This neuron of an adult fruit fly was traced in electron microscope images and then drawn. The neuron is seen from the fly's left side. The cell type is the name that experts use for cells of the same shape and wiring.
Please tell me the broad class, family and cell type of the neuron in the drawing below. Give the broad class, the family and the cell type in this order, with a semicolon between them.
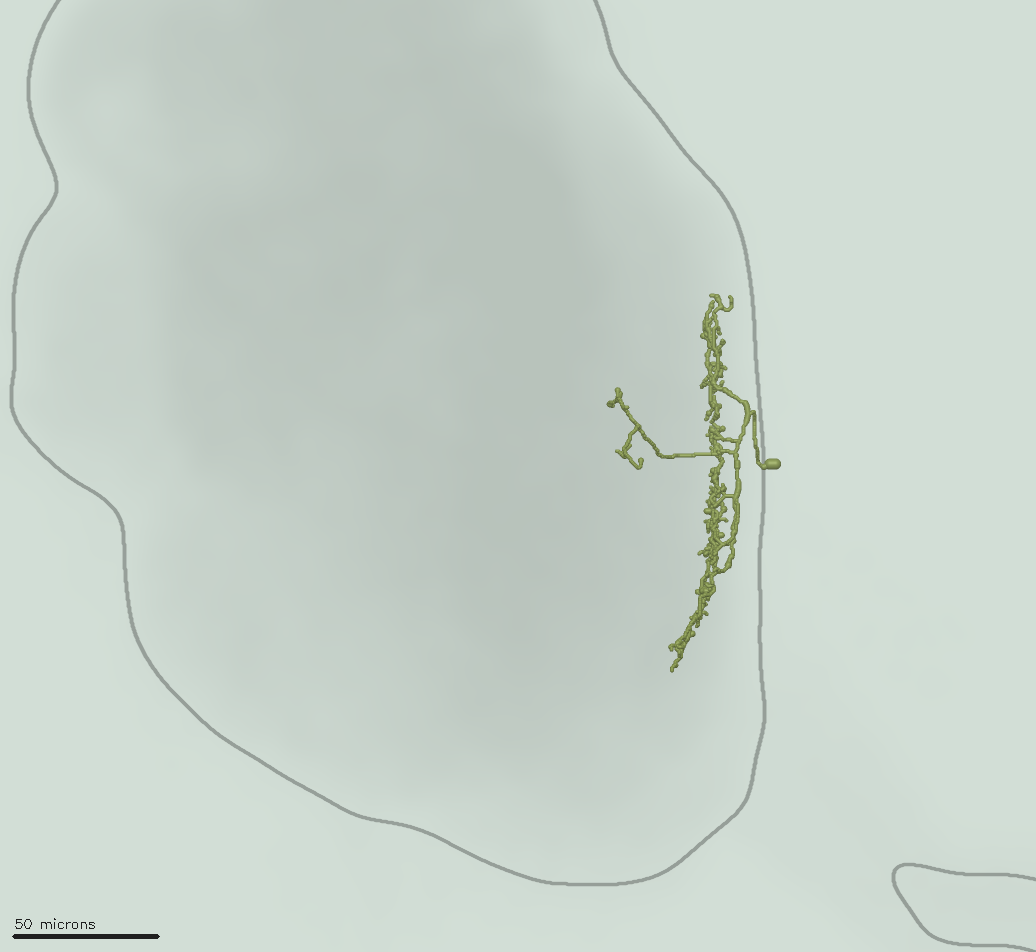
optic-lobe intrinsic neuron; Tlp; Tlp14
